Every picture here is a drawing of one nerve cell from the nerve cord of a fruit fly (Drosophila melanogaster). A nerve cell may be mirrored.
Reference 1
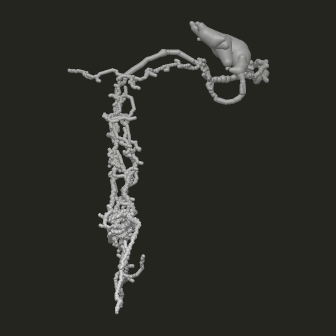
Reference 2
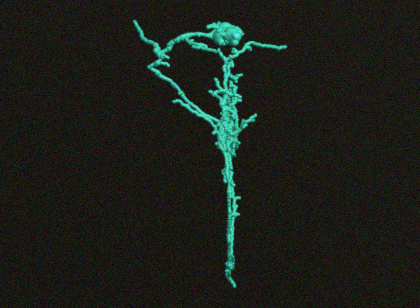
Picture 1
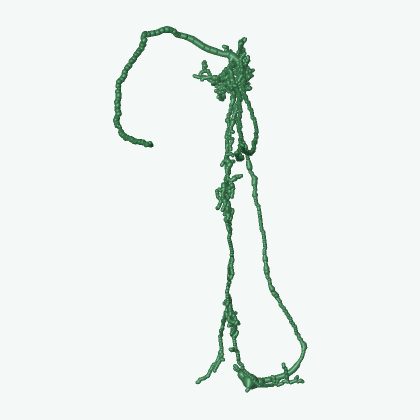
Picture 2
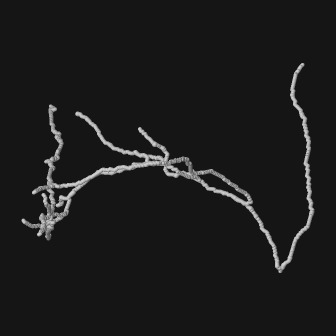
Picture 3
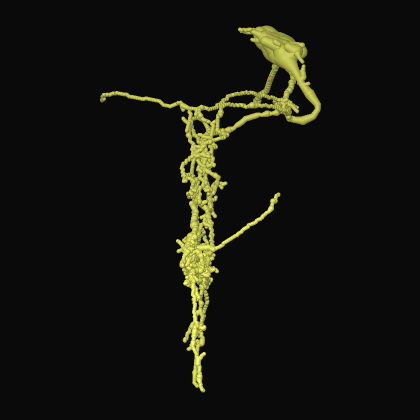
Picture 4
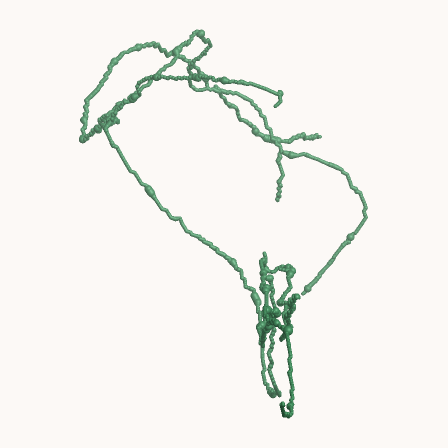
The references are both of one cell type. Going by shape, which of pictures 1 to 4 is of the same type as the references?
Picture 3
